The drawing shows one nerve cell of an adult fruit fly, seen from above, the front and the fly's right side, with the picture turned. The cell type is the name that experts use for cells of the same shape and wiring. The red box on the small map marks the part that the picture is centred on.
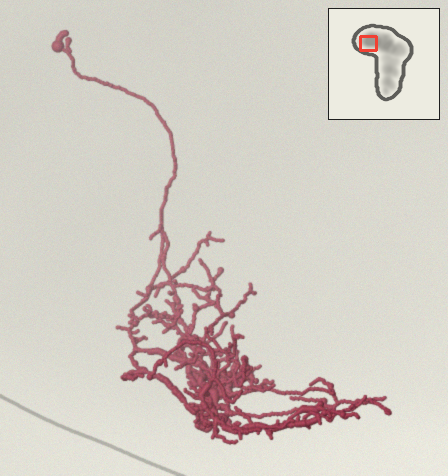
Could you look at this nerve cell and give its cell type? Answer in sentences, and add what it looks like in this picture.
Its cell type is LHAV3p1. Its broad class is central-brain intrinsic neuron. The cell body is at the upper left of the picture. Dozens of branch ends can be seen.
